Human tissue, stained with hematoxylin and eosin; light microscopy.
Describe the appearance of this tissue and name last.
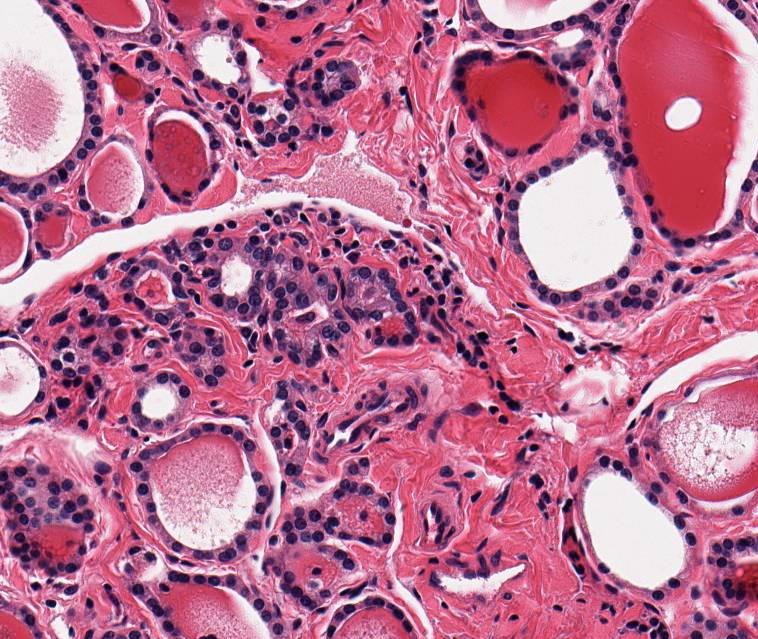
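Rounded follicles of varied size: larger ones along the top and right, smaller ones crowded centre-left. A single layer of flattened to cuboidal cells, round dark nuclei, lines each. Contents vary: some deep red and uniform, others pale pink and finely frothy. It's thyroid.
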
